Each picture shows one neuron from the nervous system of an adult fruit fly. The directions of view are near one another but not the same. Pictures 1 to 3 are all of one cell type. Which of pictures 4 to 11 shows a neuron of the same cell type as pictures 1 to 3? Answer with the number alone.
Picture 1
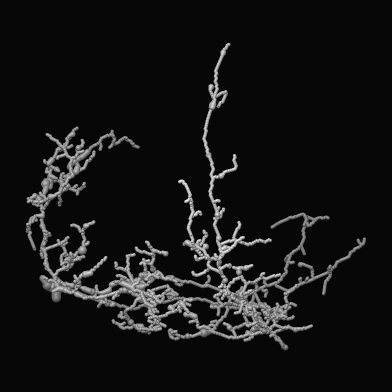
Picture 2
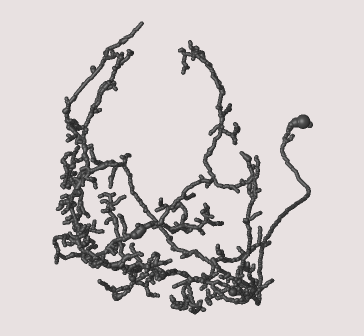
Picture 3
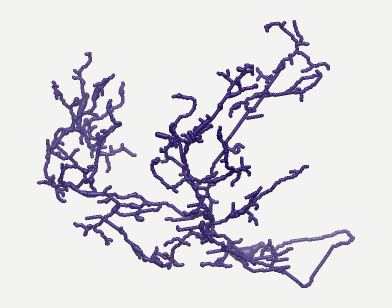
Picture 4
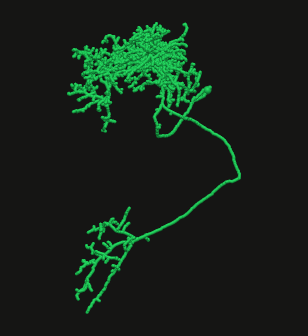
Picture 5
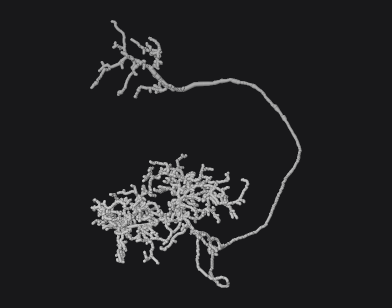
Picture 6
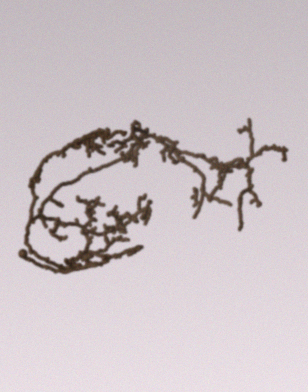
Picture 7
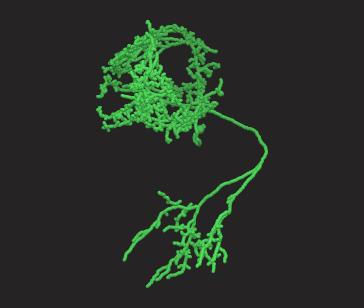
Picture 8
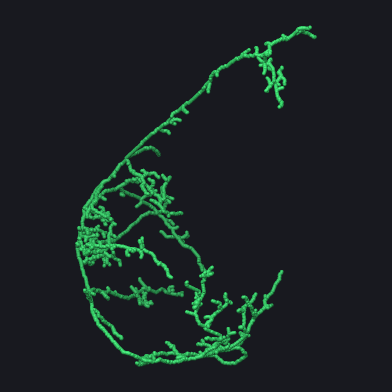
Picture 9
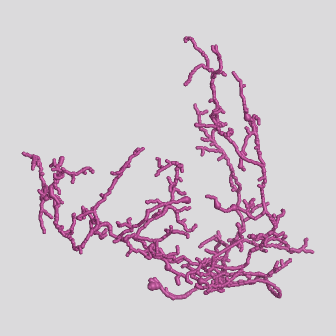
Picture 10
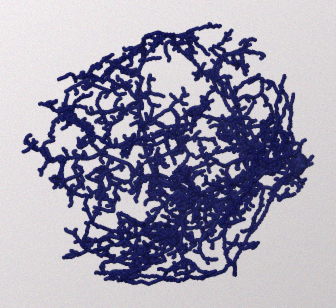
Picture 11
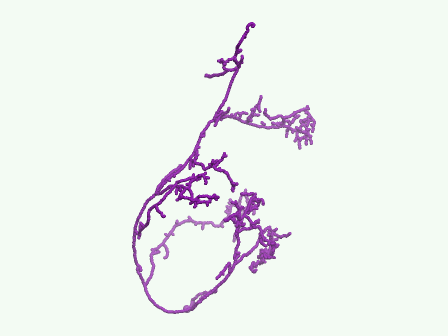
9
